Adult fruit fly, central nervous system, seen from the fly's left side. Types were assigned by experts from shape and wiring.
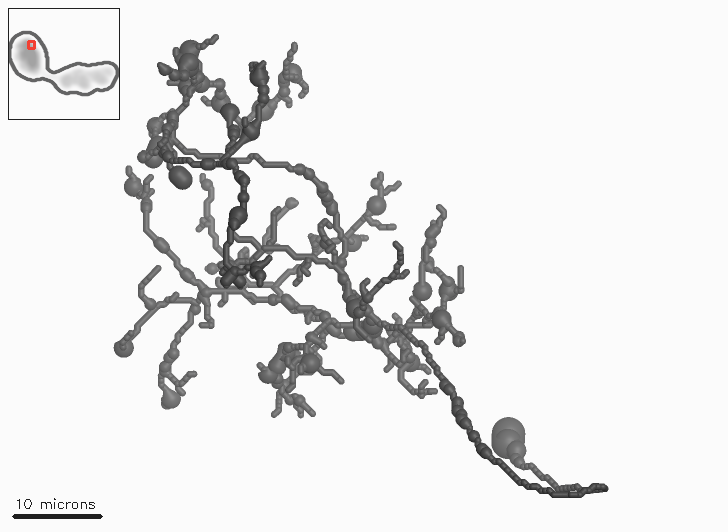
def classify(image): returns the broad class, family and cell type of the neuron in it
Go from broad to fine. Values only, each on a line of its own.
central-brain intrinsic neuron
hemilineage LHp1
LHPV4a8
